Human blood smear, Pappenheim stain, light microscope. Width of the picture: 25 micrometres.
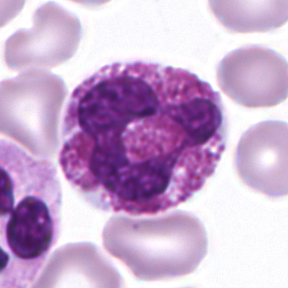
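Eosinophil in the middle of the picture. Its lobes have dense, dark purple chromatin, and you won't find a nucleolus in any of them. Coarse granules pack the cytoplasm throughout, and no clear vacuoles show among them.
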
